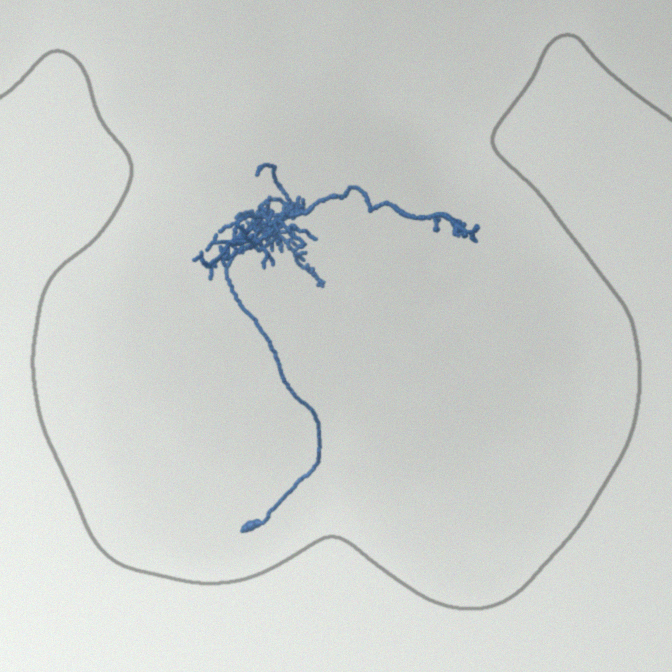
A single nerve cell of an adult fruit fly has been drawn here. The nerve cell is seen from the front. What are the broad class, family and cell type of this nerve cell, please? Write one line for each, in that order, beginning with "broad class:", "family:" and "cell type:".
broad class: nerve-cord intrinsic neuron
family: hemilineage 06A
cell type: IN06A070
